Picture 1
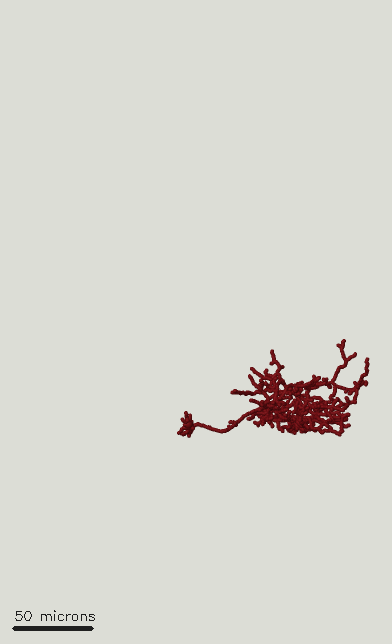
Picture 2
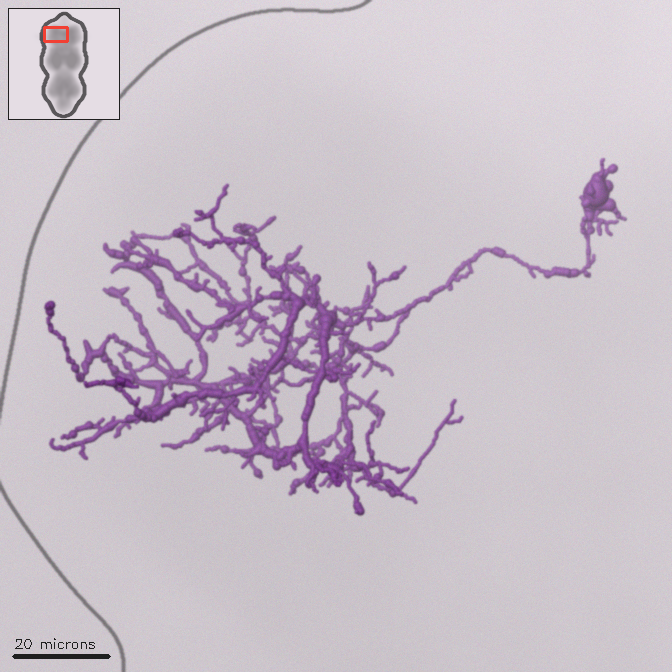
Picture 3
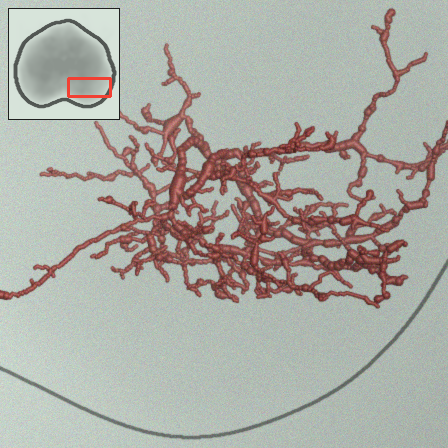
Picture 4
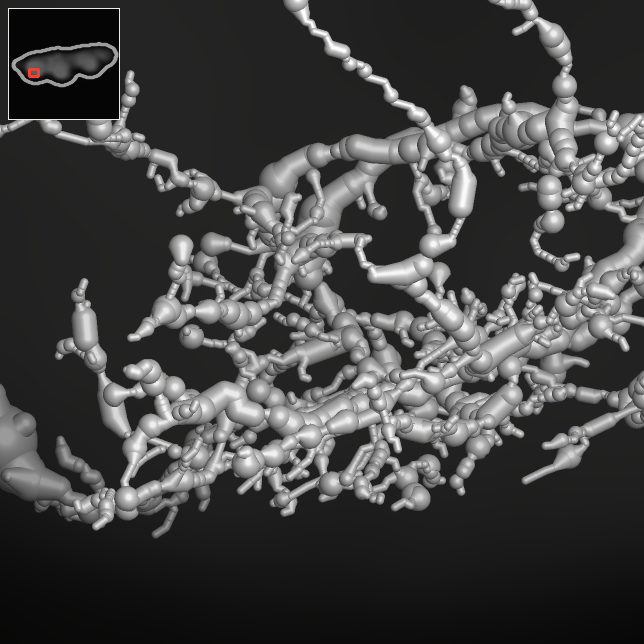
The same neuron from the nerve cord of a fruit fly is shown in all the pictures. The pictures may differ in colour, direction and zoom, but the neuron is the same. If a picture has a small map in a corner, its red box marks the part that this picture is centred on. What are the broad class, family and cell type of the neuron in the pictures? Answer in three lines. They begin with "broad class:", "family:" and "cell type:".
broad class: nerve-cord intrinsic neuron
family: hemilineage 13B
cell type: IN13B010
